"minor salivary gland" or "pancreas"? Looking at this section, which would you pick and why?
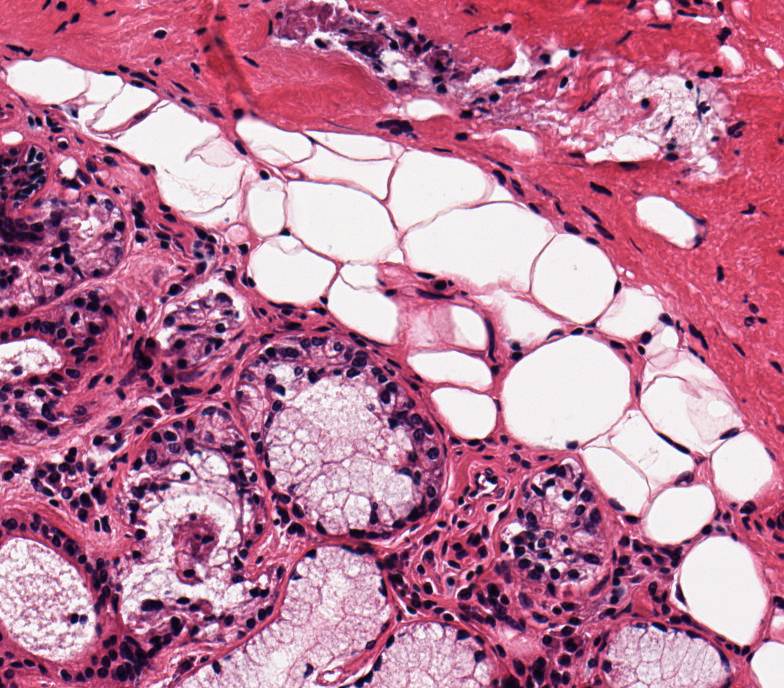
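Minor salivary gland, I think, rather than pancreas. What decides it: the glandular units at lower left are mucous acini, with pale, finely foamy cytoplasm and dark nuclei flattened against the base at each acinus rim.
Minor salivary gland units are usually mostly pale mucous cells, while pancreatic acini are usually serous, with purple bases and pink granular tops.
Otherwise I just see thin pink fibrous septa between the acini, and a diagonal band of fat cells, upper left to lower right, separating the glandular tissue from dense pink tissue at upper right.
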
